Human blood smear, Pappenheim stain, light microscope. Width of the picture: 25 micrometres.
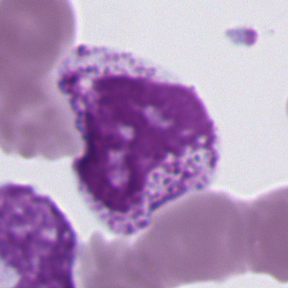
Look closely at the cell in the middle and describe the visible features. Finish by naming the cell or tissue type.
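Let me see: the outline here is irregular, somewhat angular. The nucleus is a single large irregular mass filling most of the cell, and its dark purple chromatin has several paler patches. The pale cytoplasm is widest at the upper left and lower right. This one is a myelocyte.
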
